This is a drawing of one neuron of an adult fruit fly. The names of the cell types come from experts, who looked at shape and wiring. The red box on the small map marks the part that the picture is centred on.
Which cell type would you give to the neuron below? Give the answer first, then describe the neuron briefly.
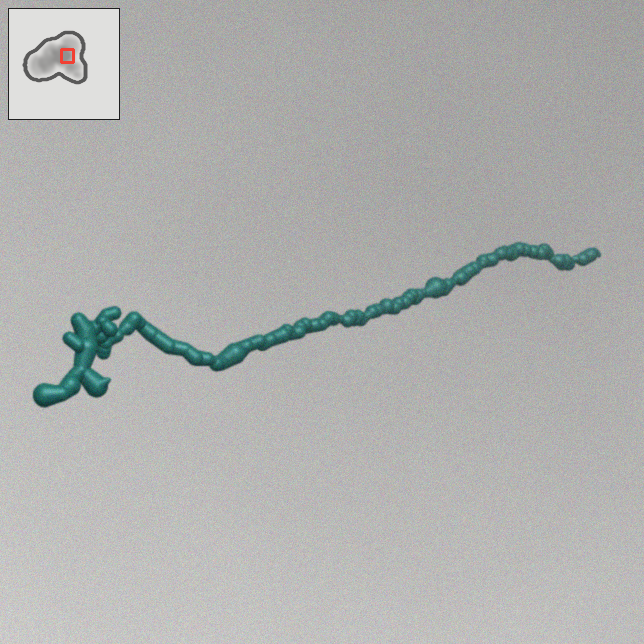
The cell type is SNpp60. Its broad class is sensory neuron entering the nerve cord. The drawing shows no cell body. There are a dozen or fewer branch ends.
